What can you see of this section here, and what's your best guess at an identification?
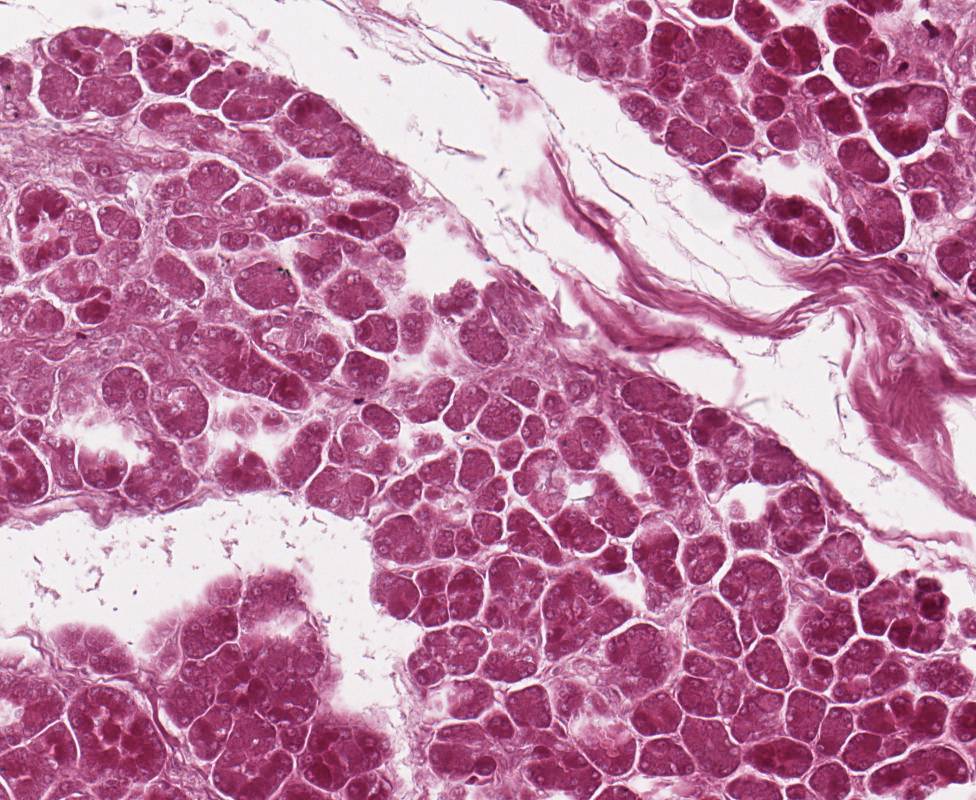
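Closely packed small rounded acini fill most of this field, and they are grouped into lobules with pale bands between them. I can make out little or no central lumen in the acini. Their cells have densely stained, purple-magenta, granular cytoplasm. In the pale band at upper right, wavy pink collagen bundles run through. This is pancreas.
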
